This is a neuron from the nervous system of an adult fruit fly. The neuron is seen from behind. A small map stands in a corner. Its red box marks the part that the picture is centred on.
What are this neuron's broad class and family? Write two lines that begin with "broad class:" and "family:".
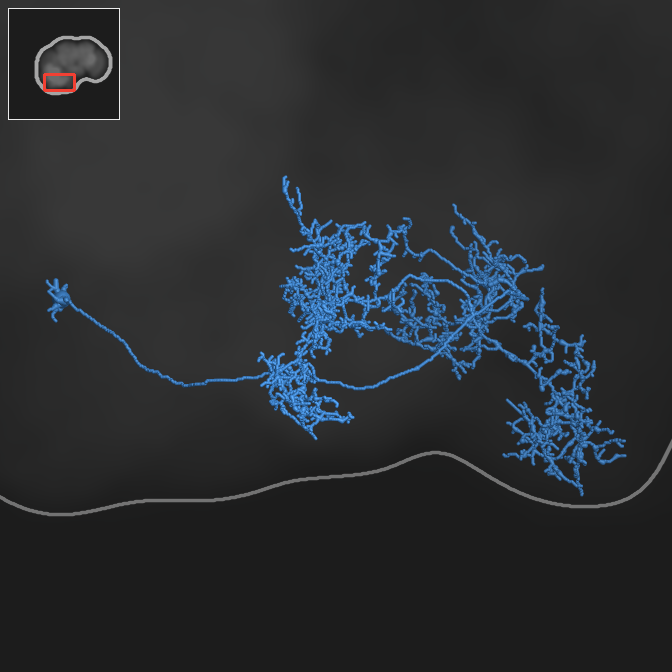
broad class: nerve-cord intrinsic neuron
family: hemilineage 09B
